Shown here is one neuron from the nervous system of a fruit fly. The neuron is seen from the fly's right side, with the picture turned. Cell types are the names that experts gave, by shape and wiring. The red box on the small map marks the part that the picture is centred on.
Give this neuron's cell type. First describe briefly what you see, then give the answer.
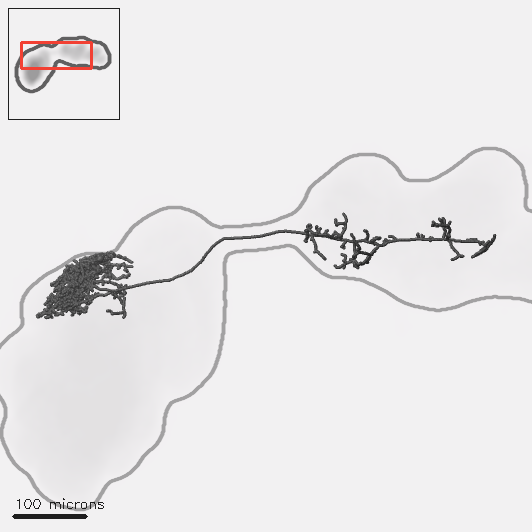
The cell body is on the left of the picture. From left to right in the picture it spans about 650 microns. Its broad class is descending neuron. The cell type is DNge059.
